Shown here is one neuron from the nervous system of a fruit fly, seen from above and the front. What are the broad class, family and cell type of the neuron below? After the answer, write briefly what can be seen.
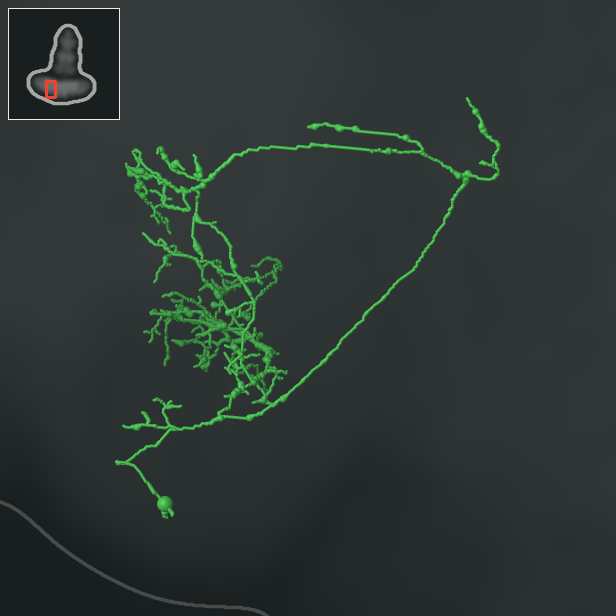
It is a central-brain intrinsic neuron. The family is hemilineage VLPa1_medial. It is of cell type aSP10C_b. The cell body can be seen at the lower left of the picture. Dozens of branch ends can be seen.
